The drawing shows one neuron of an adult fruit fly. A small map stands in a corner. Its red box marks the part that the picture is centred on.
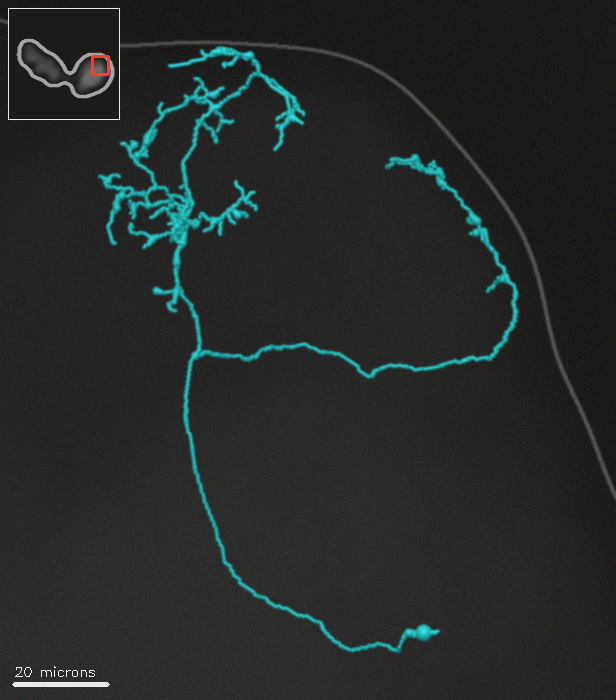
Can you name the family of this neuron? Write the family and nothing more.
hemilineage AOTUv2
